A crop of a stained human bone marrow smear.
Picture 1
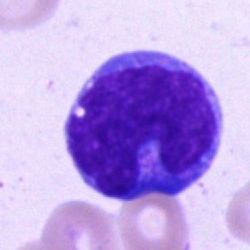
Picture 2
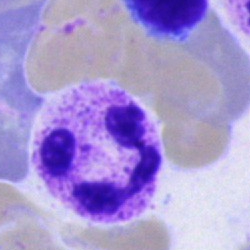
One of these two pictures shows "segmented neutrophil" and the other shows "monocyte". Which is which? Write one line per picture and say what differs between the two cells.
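Picture 1 shows a monocyte: No distinct granules are visible in the cytoplasm.
Picture 2 shows a segmented neutrophil: Numerous violet granules are scattered throughout the cytoplasm.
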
